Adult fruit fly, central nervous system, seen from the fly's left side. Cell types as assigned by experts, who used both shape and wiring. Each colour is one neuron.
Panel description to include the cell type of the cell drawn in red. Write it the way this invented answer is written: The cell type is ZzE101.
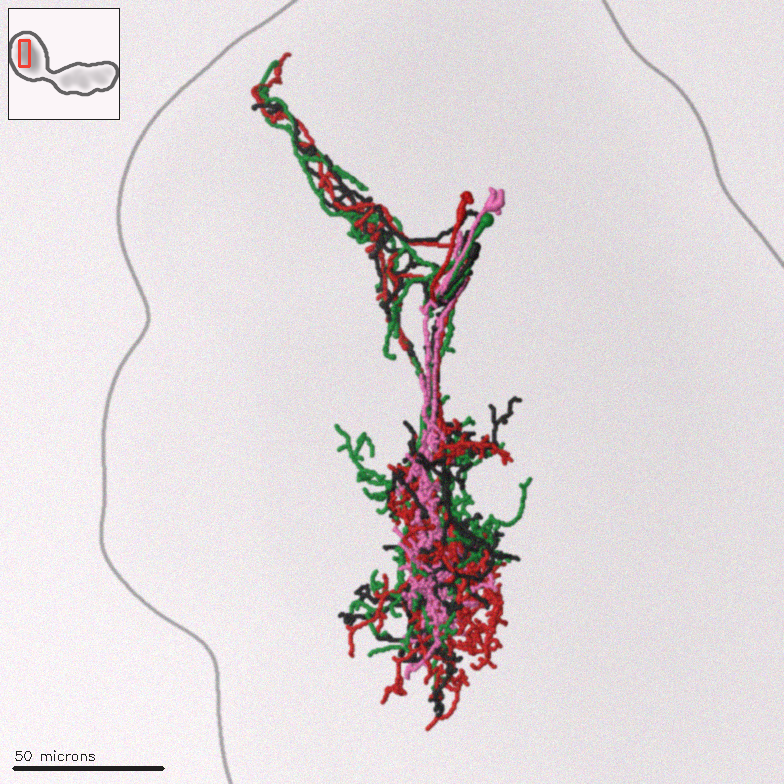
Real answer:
The cell type is AVLP761m.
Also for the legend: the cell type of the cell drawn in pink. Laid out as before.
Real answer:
The cell type is WED001.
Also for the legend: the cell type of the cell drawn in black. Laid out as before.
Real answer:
The cell type is AVLP763m.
